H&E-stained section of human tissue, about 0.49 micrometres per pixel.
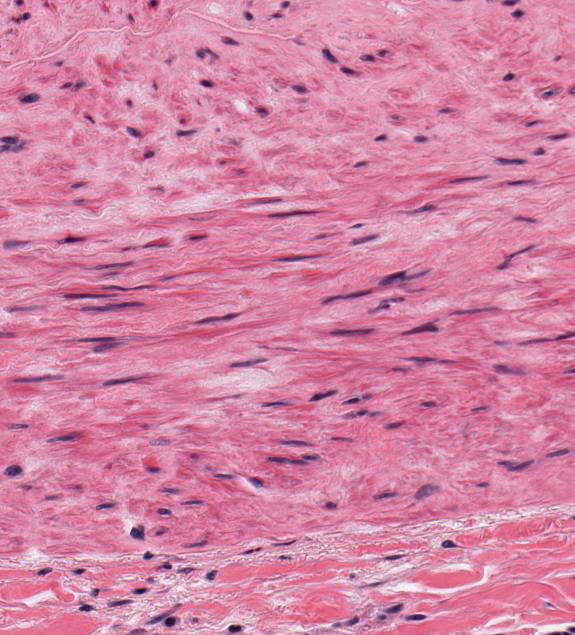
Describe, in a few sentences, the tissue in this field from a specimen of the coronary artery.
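Most of it's a broad band of spindle cells and pink fibres running roughly left to right. In the middle band, nuclei are dark, slender and elongated, parallel to the fibres. Toward the top, fibres are less orderly and nuclei shorter, ovoid. No epithelium anywhere.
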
